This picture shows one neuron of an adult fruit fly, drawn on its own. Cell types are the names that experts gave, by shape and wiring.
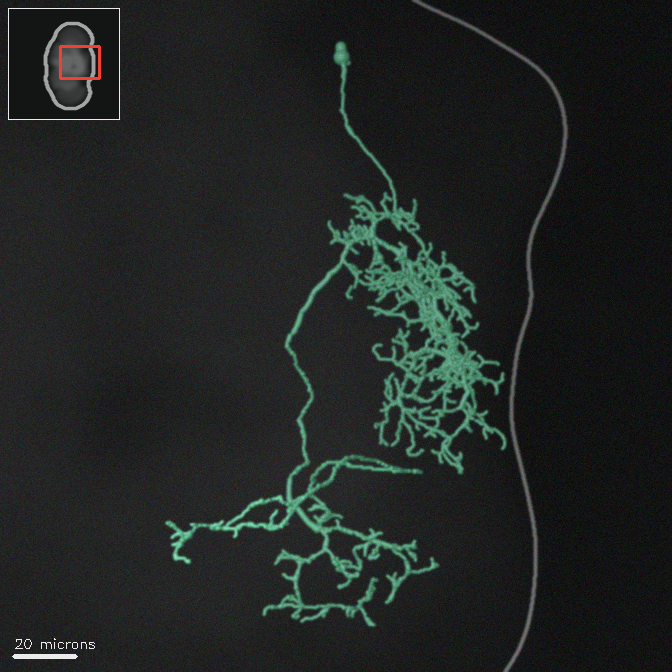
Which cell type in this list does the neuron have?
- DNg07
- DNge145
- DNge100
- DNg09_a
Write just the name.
DNge100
